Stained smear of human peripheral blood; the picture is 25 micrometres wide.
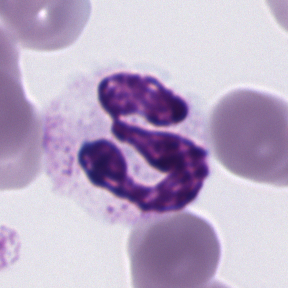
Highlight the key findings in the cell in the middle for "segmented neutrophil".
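Several features of this cell fit a segmented neutrophil. Fine pink-violet granules are scattered through its cytoplasm.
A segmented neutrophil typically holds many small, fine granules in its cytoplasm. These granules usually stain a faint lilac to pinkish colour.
The cytoplasm here is abundant and very pale pinkish.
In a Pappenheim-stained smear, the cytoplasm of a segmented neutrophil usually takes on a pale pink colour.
The cell outline is roughly round, and the chromatin is dark purple and coarsely clumped.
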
